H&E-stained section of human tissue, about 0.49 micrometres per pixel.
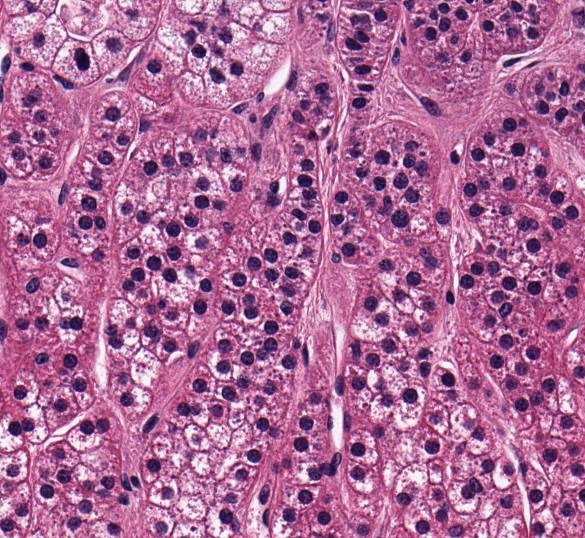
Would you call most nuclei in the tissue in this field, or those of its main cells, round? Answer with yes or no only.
Yes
